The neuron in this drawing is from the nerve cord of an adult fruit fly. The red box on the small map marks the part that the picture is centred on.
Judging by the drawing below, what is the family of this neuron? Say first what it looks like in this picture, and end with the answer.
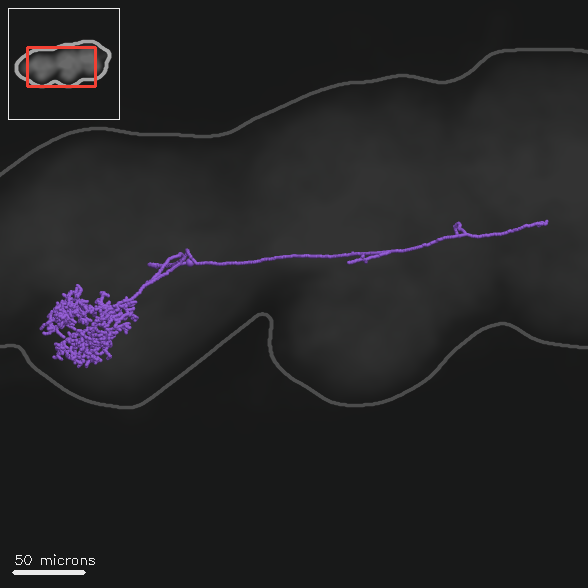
From left to right in the picture it spans about 350 microns. In this view it is more than twice as wide as it is tall. Its broad class is nerve-cord intrinsic neuron. The family is hemilineage 23B.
